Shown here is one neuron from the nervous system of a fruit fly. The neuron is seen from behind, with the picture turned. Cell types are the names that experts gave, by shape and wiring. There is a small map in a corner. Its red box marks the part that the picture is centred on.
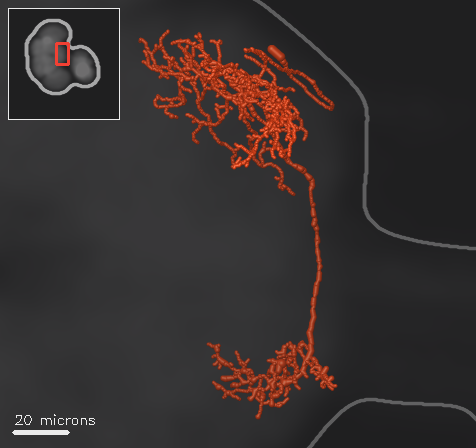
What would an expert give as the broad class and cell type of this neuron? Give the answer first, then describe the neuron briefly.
This is a central-brain intrinsic neuron. The cell type is GNG582. Its cell body lies at the top of the picture. From top to bottom in the picture it spans about 150 microns. The picture shows dozens of branch ends.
